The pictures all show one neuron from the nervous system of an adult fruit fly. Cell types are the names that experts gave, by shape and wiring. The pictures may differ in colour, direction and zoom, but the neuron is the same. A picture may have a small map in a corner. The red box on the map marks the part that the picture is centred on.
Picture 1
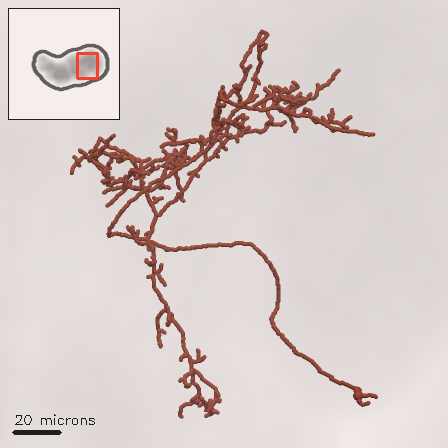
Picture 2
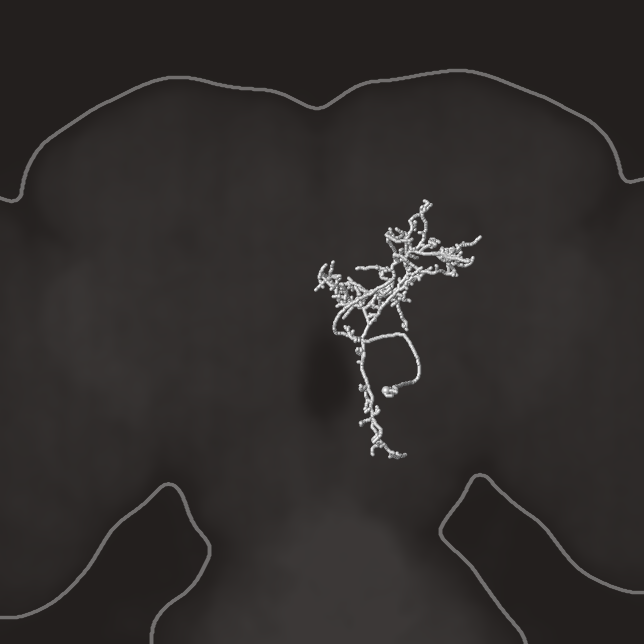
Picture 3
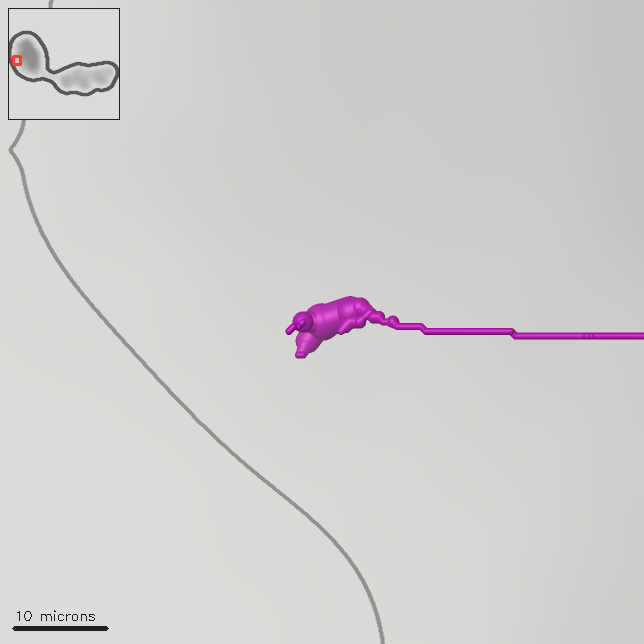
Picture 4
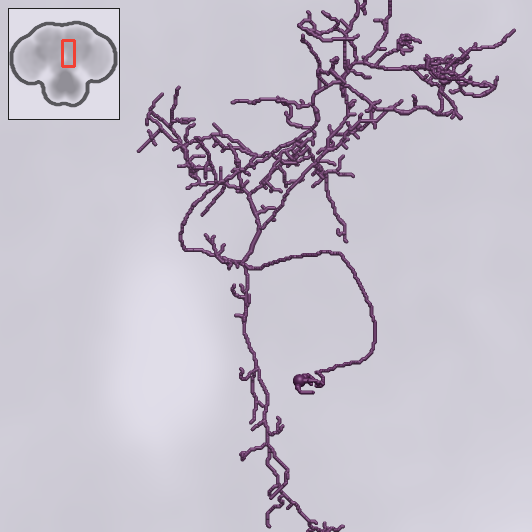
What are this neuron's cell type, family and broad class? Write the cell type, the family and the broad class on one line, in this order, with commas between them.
CL116, hemilineage PSa1, central-brain intrinsic neuron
